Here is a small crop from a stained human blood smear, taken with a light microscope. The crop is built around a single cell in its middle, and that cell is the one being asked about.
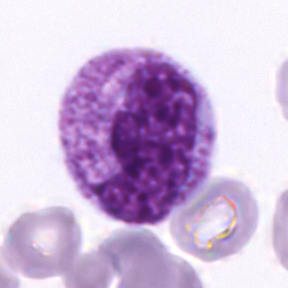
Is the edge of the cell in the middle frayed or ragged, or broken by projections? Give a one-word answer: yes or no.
No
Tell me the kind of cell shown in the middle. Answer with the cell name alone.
metamyelocyte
